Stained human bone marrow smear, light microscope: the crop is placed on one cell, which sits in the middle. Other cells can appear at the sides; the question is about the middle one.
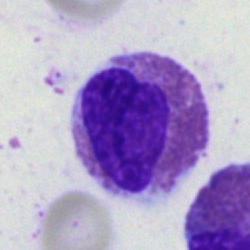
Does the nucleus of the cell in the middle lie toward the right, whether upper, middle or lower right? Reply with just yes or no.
No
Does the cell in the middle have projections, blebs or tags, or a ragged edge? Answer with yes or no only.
No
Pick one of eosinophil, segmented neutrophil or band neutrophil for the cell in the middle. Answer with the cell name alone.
eosinophil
